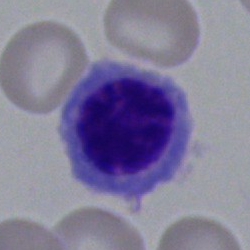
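Erythroblast: dense, dark purple chromatin with coarse clumping, surrounded by a rim of blue cytoplasm that is widest below the nucleus. A small tag-like projection sticks out from the bottom edge of the cell.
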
